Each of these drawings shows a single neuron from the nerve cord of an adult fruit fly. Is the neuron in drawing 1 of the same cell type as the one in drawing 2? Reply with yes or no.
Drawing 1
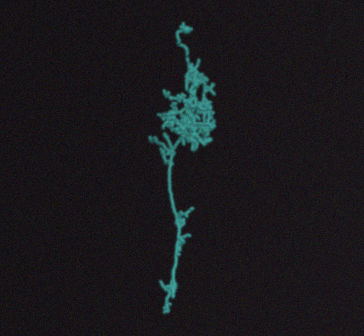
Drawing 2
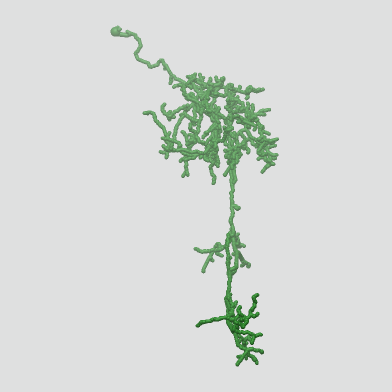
yes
